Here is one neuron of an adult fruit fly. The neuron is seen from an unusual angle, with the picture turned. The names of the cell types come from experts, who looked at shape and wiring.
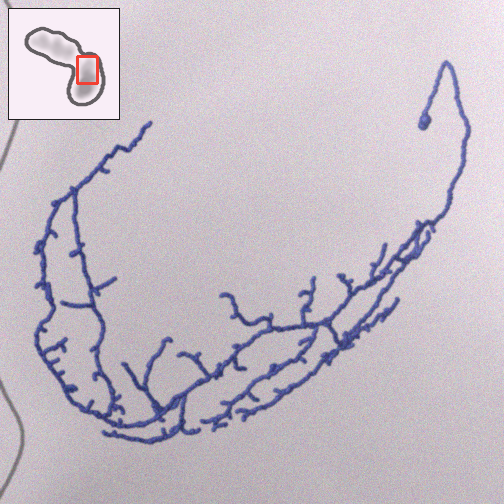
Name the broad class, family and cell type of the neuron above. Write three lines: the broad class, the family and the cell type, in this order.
optic-lobe intrinsic neuron
Cm
Cm-DRA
